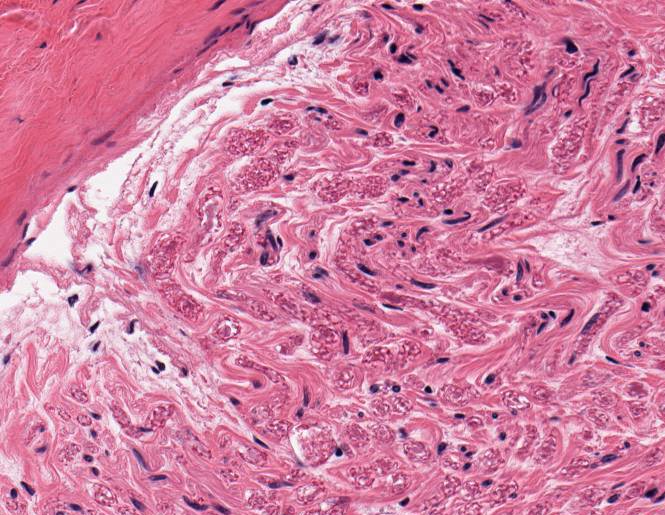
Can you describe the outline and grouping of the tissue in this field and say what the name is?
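Each small bundle, I notice, looks finely bubbly inside, stippled pink with tiny dots, not solid. Nuclei are mostly dark, slender, elongated, often wavy or comma-shaped. Wavy pink fibres interlace loosely between bundles. Upper left: dense, homogeneous deep pink fibrous tissue, very few nuclei. So this is tibial nerve.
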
